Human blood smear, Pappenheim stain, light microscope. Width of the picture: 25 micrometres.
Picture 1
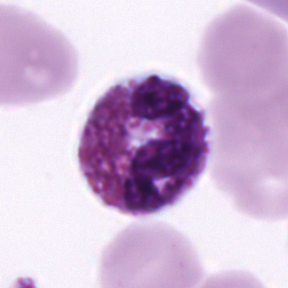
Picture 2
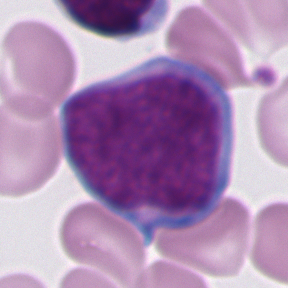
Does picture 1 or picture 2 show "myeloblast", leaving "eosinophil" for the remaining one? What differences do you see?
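In picture 1 we see an eosinophil, in picture 2 a myeloblast. In the eosinophil the nucleus is split into separate lobes, lying mostly in the right half; in the myeloblast it is one rounded mass without lobes, filling nearly the whole cell and leaving only a narrow rim of cytoplasm.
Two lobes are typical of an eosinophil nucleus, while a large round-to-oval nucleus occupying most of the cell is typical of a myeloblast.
The eosinophil's cytoplasm is packed with many coarse reddish granules, except for a small pale patch between the lobes; the myeloblast shows no granules.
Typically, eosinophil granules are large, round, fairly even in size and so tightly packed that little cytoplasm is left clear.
The eosinophil's chromatin is dark purple and coarsely clumped. Its outline is round and smooth, about 12 micrometres across, whereas the myeloblast's is irregular and somewhat angular where red cells press on it.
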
